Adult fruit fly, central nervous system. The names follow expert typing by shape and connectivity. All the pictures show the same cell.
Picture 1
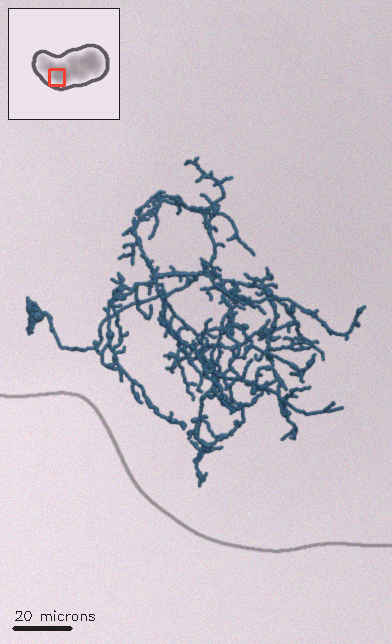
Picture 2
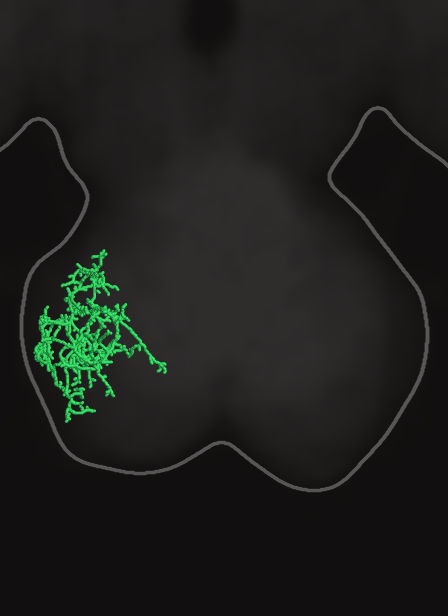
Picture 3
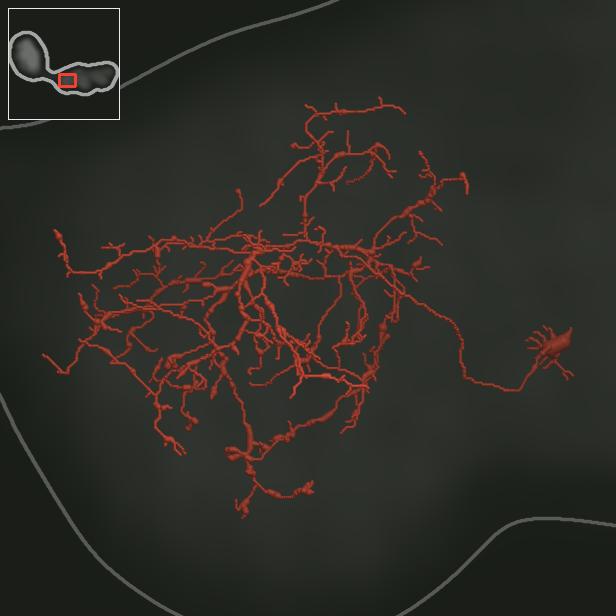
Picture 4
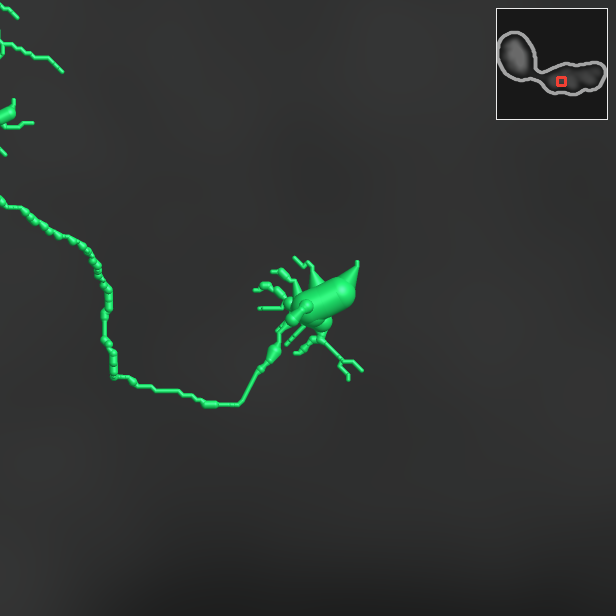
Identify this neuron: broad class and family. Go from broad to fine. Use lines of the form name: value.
broad class: nerve-cord intrinsic neuron
family: hemilineage 21A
